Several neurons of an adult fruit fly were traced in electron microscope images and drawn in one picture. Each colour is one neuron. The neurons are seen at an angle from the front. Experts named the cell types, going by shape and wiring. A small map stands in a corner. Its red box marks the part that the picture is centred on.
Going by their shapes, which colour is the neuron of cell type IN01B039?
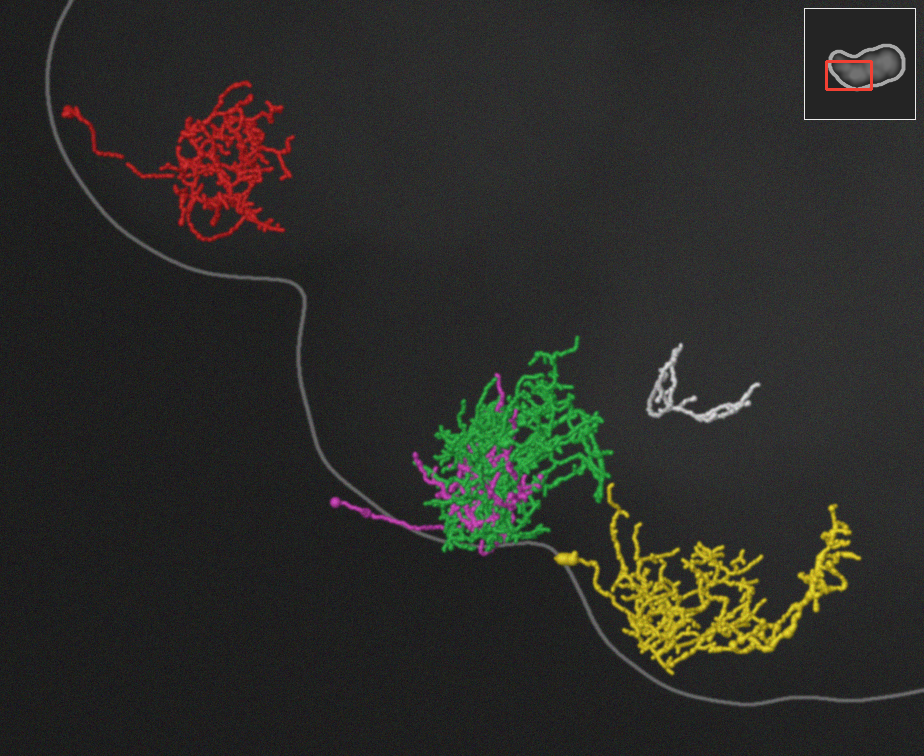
magenta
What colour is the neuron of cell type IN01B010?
yellow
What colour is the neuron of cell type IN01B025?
red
